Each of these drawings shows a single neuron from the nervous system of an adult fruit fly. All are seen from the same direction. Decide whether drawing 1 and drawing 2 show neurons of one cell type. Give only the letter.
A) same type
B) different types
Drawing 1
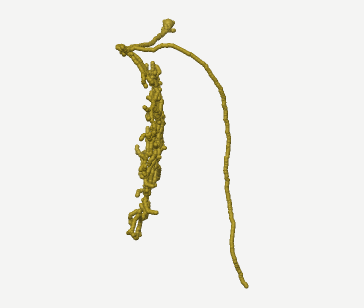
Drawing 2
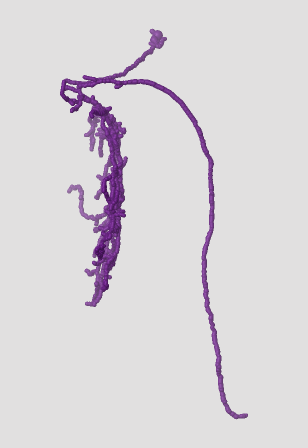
A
